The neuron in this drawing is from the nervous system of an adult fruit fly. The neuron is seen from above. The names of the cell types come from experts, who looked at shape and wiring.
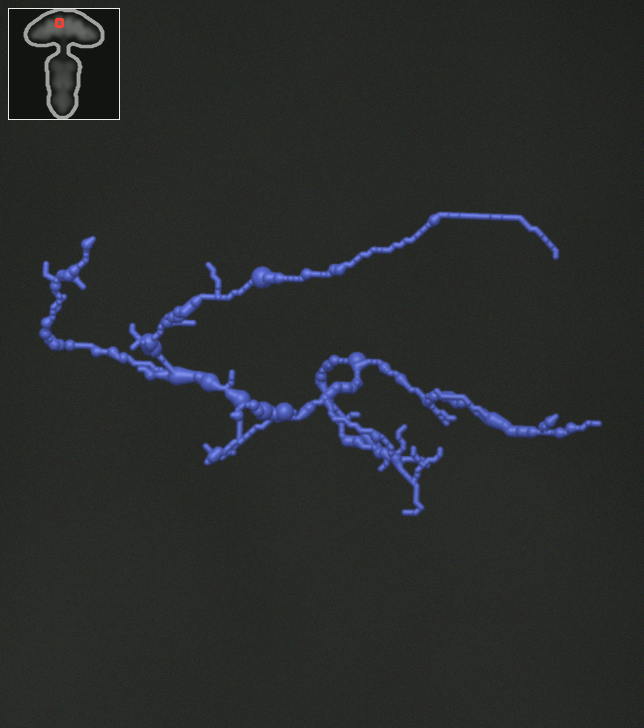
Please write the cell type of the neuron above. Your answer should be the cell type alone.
GNG390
